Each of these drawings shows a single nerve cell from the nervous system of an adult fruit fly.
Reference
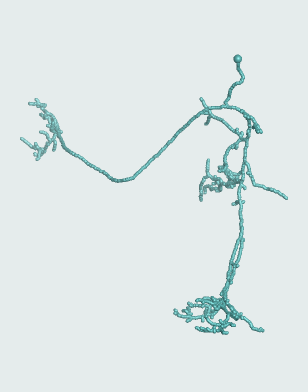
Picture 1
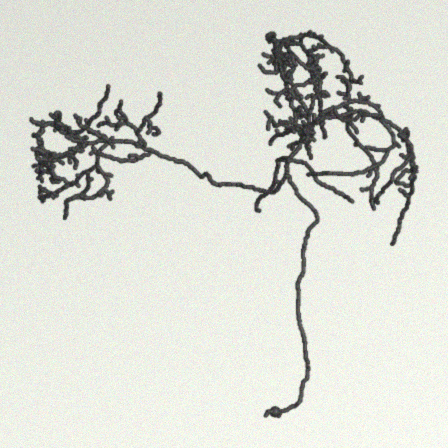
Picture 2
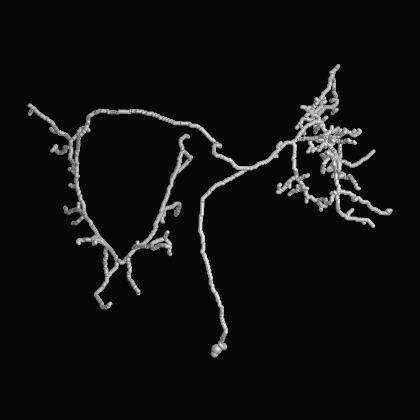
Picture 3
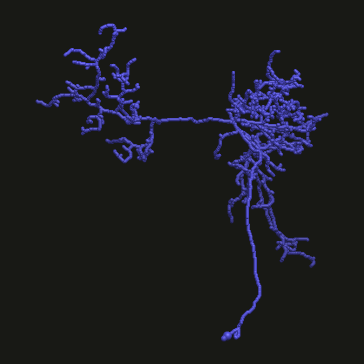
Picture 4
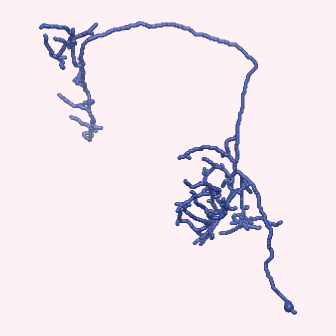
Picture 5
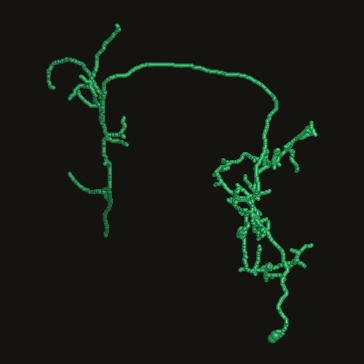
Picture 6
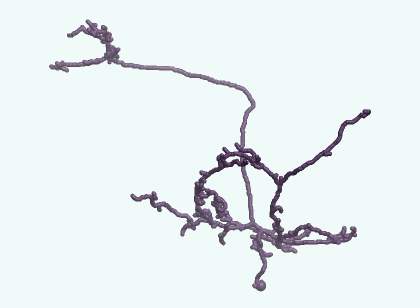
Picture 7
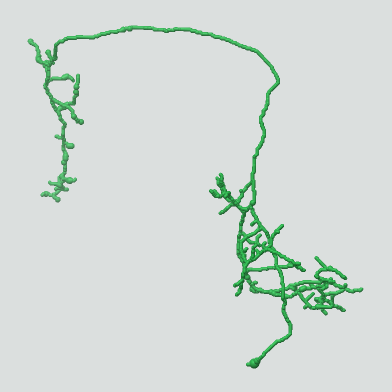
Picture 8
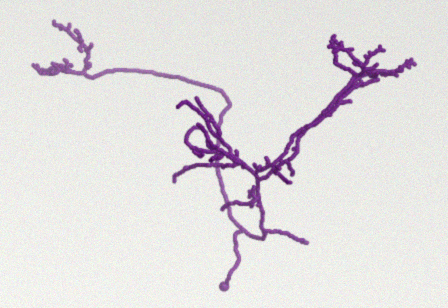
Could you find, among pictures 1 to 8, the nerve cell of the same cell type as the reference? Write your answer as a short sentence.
The nerve cell in picture 8 is of the same cell type.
